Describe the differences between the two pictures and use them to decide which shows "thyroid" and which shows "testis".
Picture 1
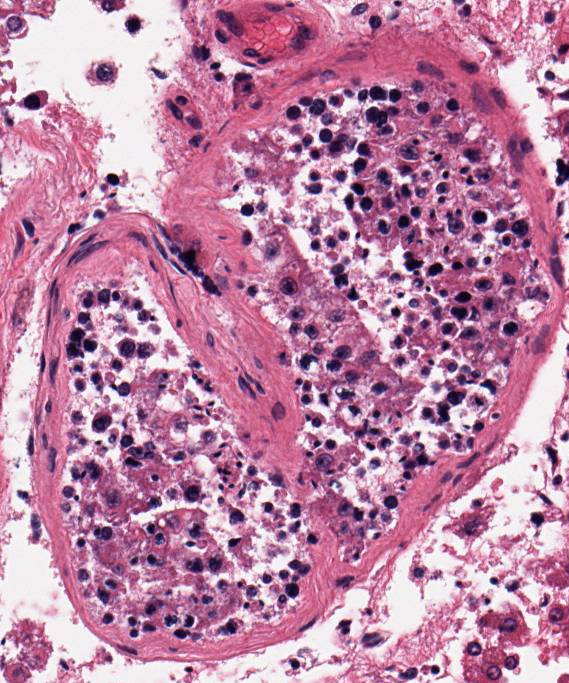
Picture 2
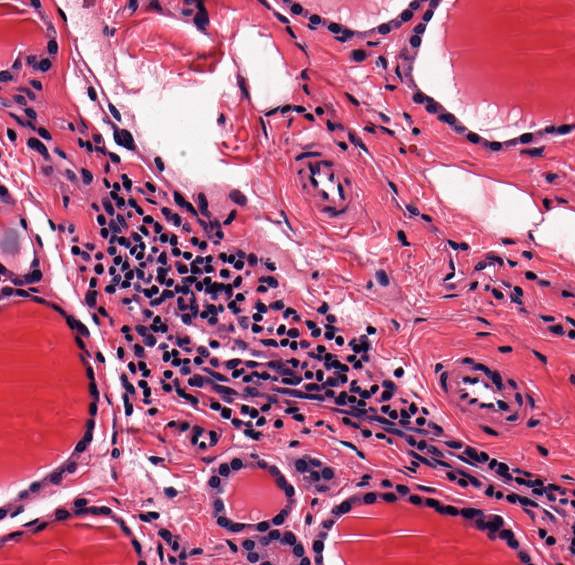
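Identity first: picture 1 is testis, picture 2 is thyroid. Layout: two oval tubular units fill most of the testis field side by side, the left smaller; thyroid follicles sit at the corners and edges. Contents: thyroid follicles hold homogeneous deep pink material; testis units hold many cells with small, round, densely dark nuclei and scattered larger cells with pink granular cytoplasm around a round nucleus.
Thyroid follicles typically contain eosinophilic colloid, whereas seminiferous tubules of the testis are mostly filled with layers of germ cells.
Walls and lining: testis walls are fibrous, with flattened, elongated nuclei parallel to them; thyroid follicles have a single layer of flattened to low cuboidal cells with dark round nuclei.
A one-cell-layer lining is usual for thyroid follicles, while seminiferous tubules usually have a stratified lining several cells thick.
Extra: a dense cluster of small round dark-staining lymphocytes lies between thyroid follicles at centre-left.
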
